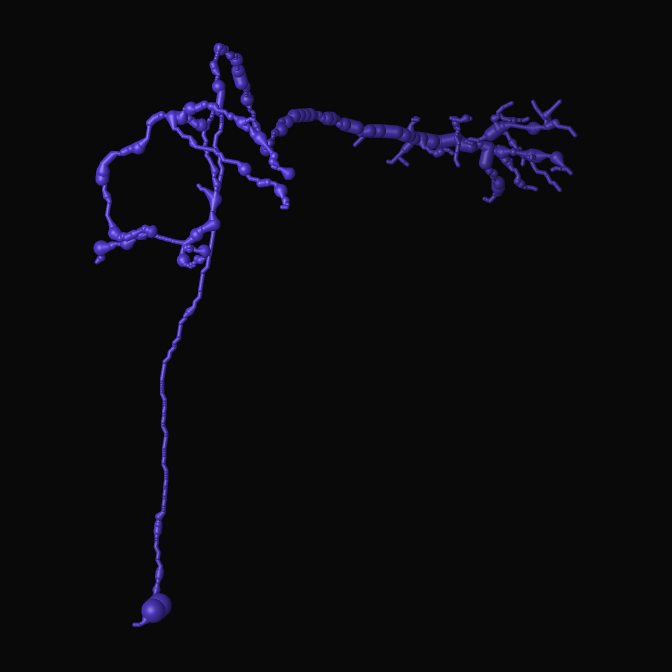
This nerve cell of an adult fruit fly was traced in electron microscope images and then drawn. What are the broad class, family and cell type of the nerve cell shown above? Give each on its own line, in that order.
visual projection neuron
LC
LC12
